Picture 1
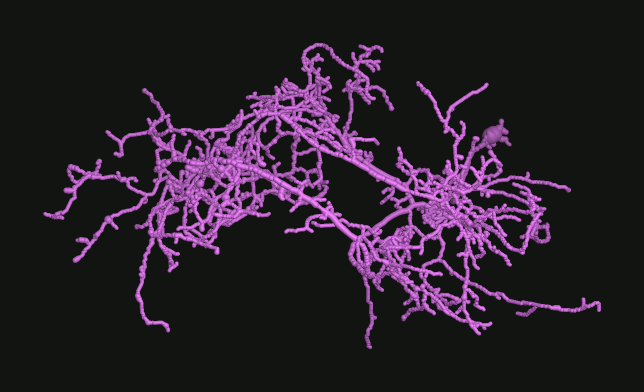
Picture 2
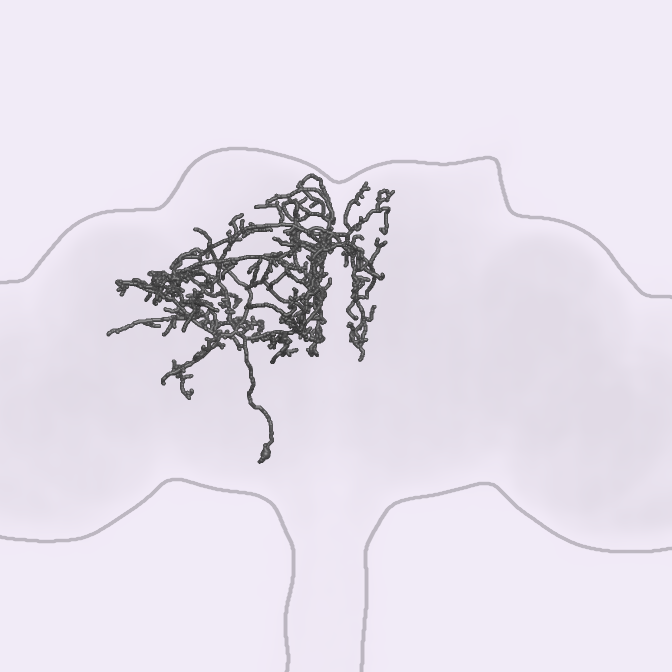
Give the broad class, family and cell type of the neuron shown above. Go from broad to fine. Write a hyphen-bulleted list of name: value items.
- broad class: central-brain intrinsic neuron
- family: hemilineage DM4_dorsal
- cell type: pC1x_a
